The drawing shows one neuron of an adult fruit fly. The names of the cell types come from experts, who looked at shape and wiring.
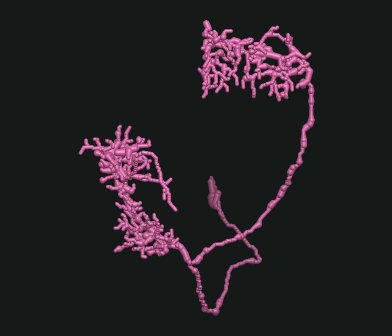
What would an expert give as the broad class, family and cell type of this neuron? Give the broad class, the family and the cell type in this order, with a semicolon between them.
central-brain intrinsic neuron; class CX; hDeltaA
